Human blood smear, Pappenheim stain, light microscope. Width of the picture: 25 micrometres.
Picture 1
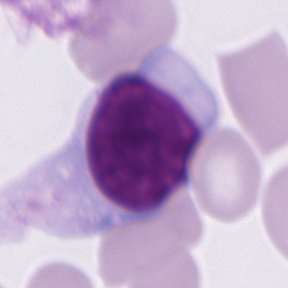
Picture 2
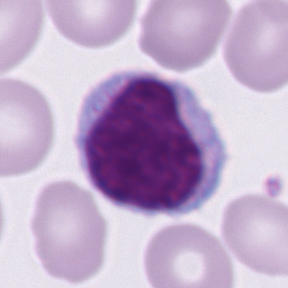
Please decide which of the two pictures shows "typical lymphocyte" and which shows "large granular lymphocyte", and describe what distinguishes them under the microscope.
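The large granular lymphocyte is in picture 1, and the typical lymphocyte in picture 2. Look at the cytoplasm first: in picture 1 it's abundant and pale blue, spreading broadly to the left and lower left of the nucleus, while in picture 2 it's a pale greyish-blue rim, widest on the right side, with no vacuoles visible.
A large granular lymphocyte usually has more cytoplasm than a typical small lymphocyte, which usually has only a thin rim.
The nuclei measure the same, about 12 by 10 micrometres in each. Both are round to oval, but the one in picture 1 has a smooth outline with no indentation, whereas the one in picture 2 has a shallow indentation on its upper right side. In picture 1 the nucleus sits off-centre toward the right, and in picture 2 it fills about 70% of the cell's area.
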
